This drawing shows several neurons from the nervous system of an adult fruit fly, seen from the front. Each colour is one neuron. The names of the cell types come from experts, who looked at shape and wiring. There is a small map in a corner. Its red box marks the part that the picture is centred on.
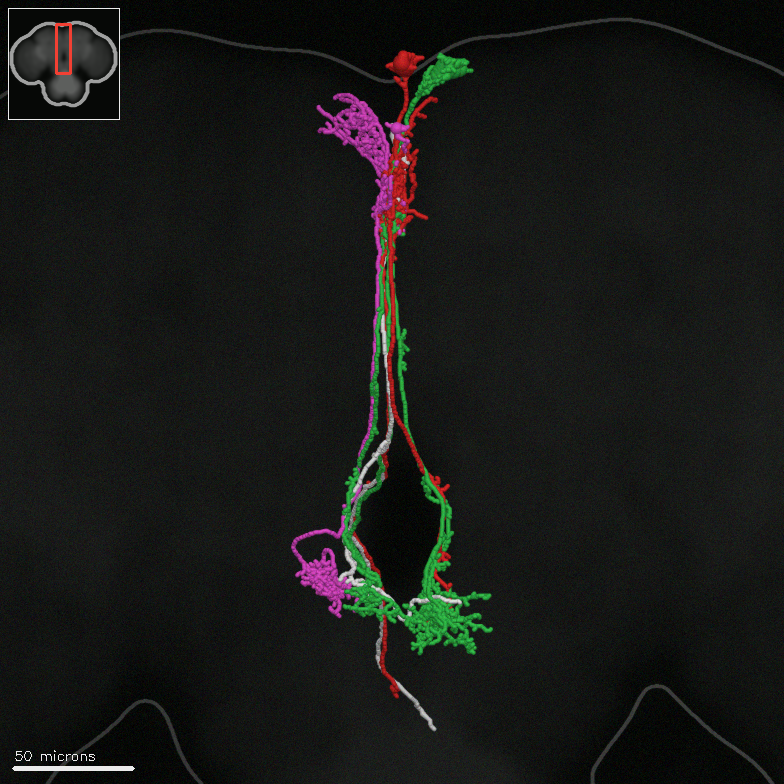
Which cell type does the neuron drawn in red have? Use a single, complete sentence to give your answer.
The cell type for the neuron is IPC.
